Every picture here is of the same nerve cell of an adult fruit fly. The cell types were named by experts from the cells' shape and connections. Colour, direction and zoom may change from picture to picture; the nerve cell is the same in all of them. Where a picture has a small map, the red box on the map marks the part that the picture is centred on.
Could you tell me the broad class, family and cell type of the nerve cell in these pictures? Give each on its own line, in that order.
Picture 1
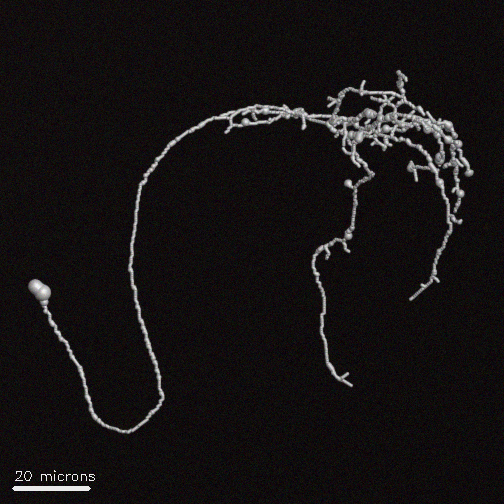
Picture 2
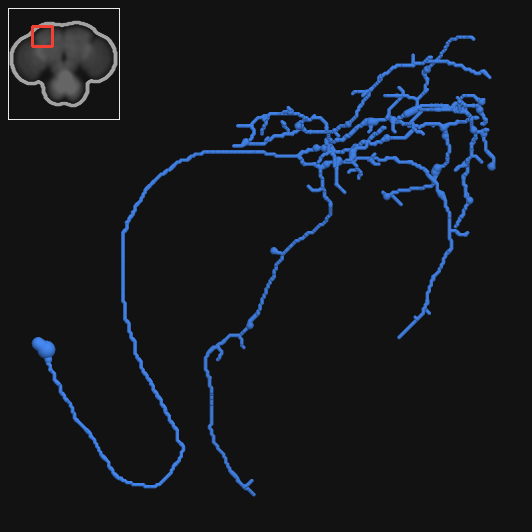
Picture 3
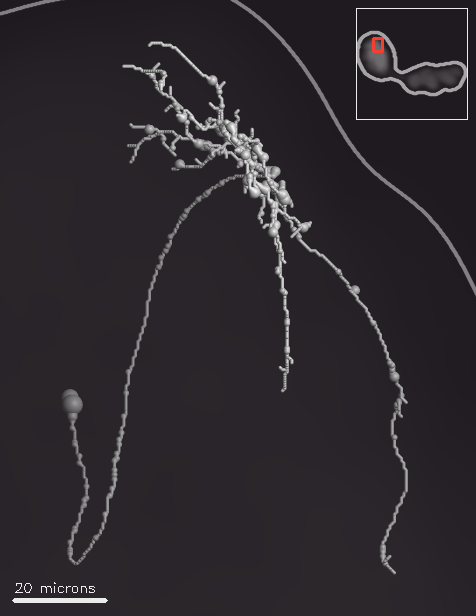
central-brain intrinsic neuron
hemilineage SLPav2
SLP088_b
